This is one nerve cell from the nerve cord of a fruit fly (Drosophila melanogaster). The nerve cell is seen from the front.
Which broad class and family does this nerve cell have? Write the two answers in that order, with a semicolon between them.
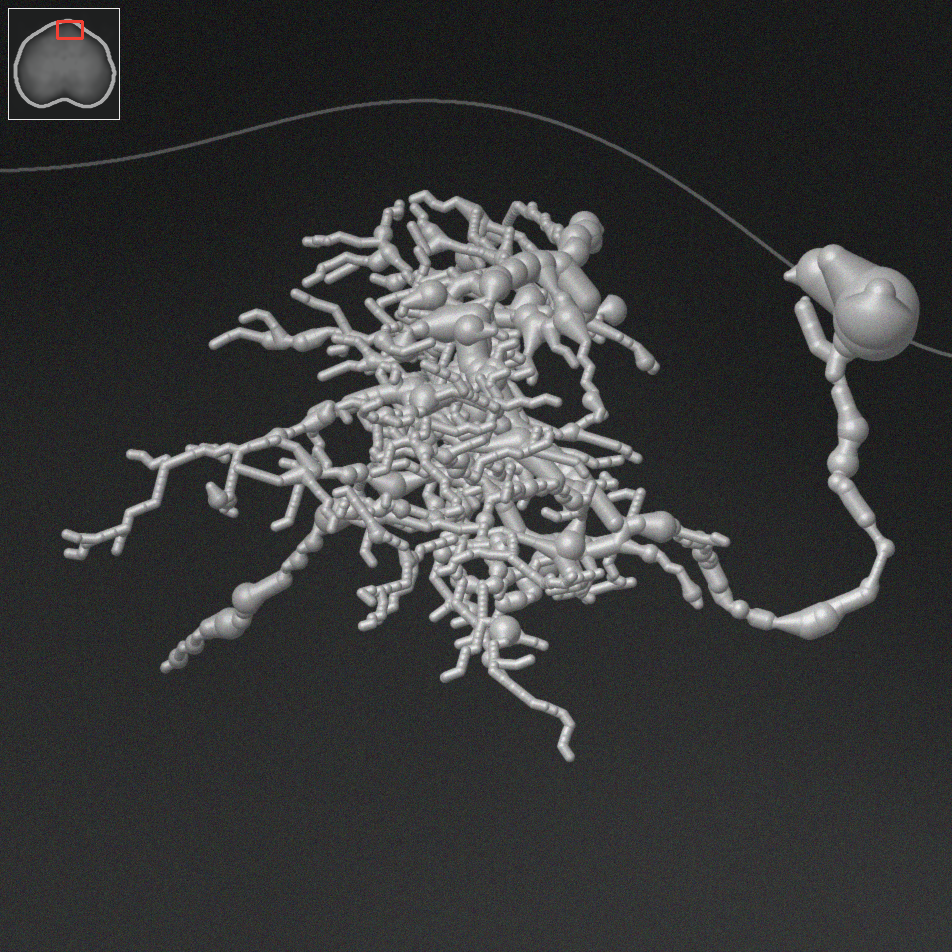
motor neuron of the nerve cord; MNad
